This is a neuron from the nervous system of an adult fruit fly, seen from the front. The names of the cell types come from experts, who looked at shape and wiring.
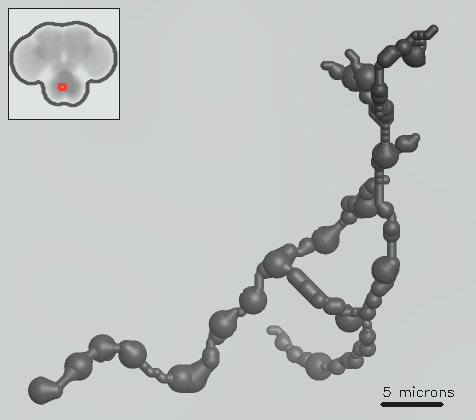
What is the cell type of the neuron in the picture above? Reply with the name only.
SNta38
